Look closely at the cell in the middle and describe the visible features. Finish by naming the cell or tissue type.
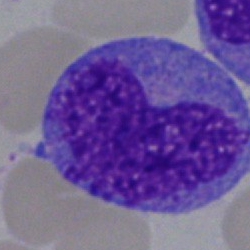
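First, the outline is round to oval, its edge mostly smooth. Next, the nucleus is kidney-shaped, with a notch cut into its upper side. Its chromatin is dark purple and clumped, with many small pale spots scattered through it. Last, a small blue bleb juts from the left edge of the cell. The cell in the middle is a monocyte.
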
